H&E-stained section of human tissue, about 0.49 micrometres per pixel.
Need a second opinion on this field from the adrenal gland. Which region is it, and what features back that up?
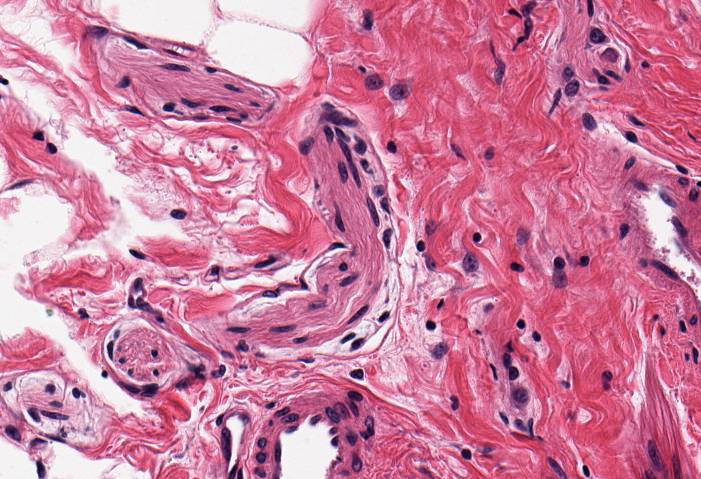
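I'd call this dense connective tissue. Dense, wavy, deeply pink collagen bundles fill most of the field, packed most compactly in the right half.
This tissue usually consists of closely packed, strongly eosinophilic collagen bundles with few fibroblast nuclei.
Several paler pink bundles with wavy, elongated nuclei run through the left and centre, and white clefts part the collagen bundles, widest on the left. No epithelium appears anywhere.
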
